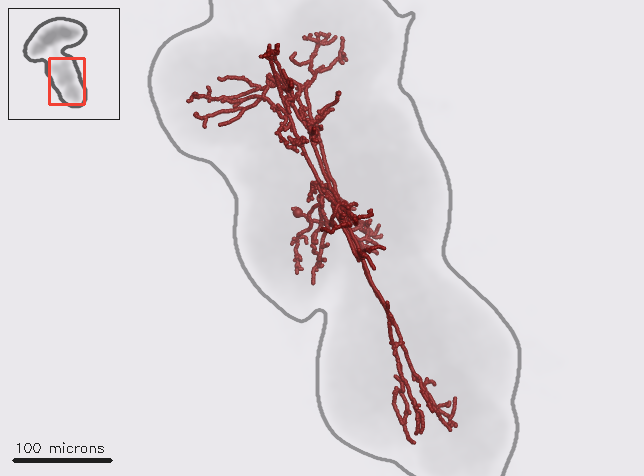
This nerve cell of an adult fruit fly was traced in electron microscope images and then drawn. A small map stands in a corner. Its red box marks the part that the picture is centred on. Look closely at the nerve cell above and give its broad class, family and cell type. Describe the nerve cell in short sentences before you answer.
It lies in the nerve cord. Its cell body lies in the middle of the picture. Dozens of branch ends can be seen. This is a nerve-cord intrinsic neuron. Its family is hemilineage 05B. It is of cell type IN05B024.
